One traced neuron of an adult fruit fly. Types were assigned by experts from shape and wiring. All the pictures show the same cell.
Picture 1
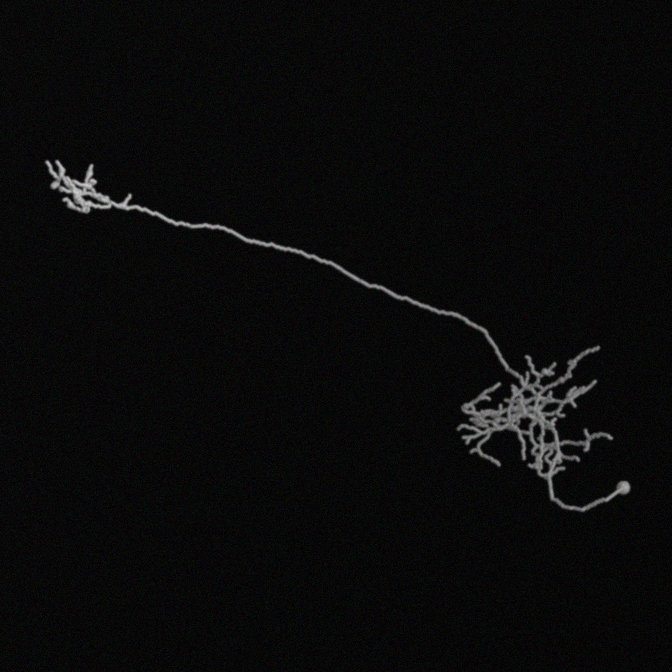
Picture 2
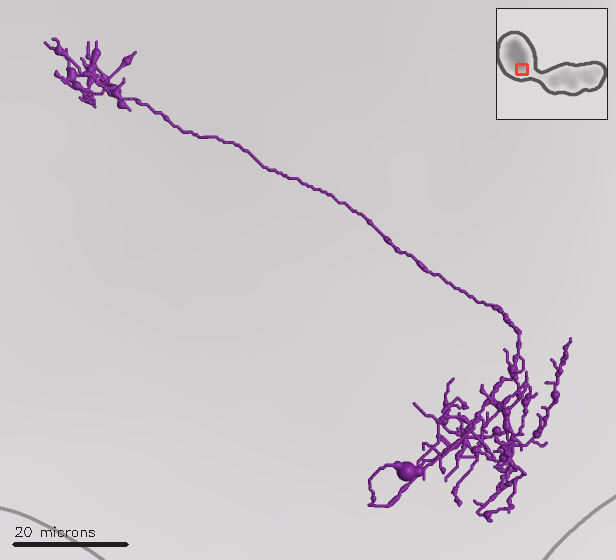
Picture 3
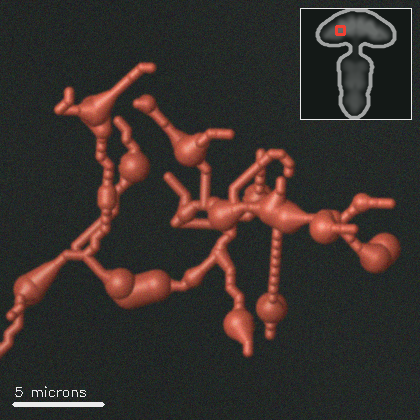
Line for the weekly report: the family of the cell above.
Tm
